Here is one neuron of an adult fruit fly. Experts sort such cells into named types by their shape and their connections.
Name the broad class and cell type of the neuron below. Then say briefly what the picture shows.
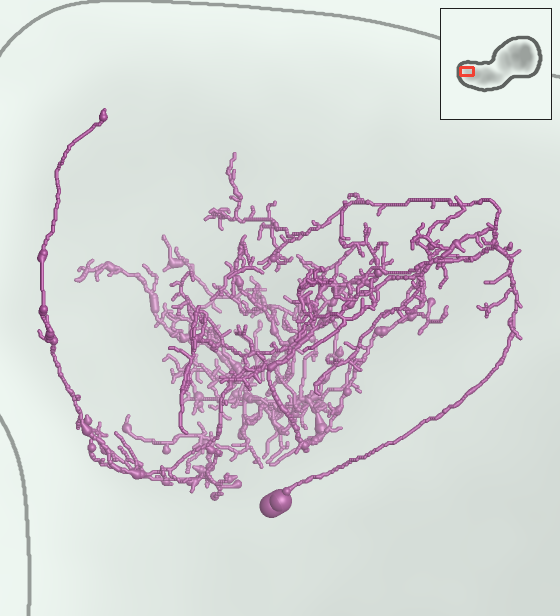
Its broad class is nerve-cord intrinsic neuron. The cell type is INXXX474. Its cell body lies at the bottom of the picture. The picture shows more than a hundred branch ends.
